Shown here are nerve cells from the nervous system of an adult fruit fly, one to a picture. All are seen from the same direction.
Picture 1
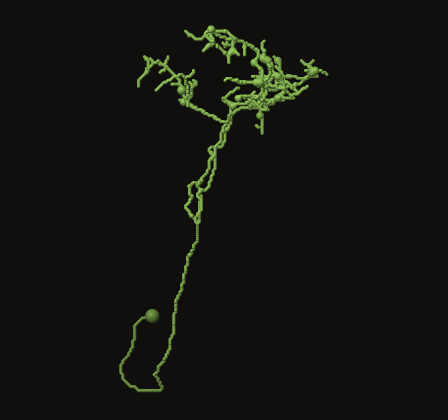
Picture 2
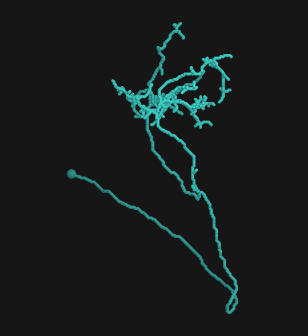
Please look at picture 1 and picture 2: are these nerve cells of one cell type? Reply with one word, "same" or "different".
different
